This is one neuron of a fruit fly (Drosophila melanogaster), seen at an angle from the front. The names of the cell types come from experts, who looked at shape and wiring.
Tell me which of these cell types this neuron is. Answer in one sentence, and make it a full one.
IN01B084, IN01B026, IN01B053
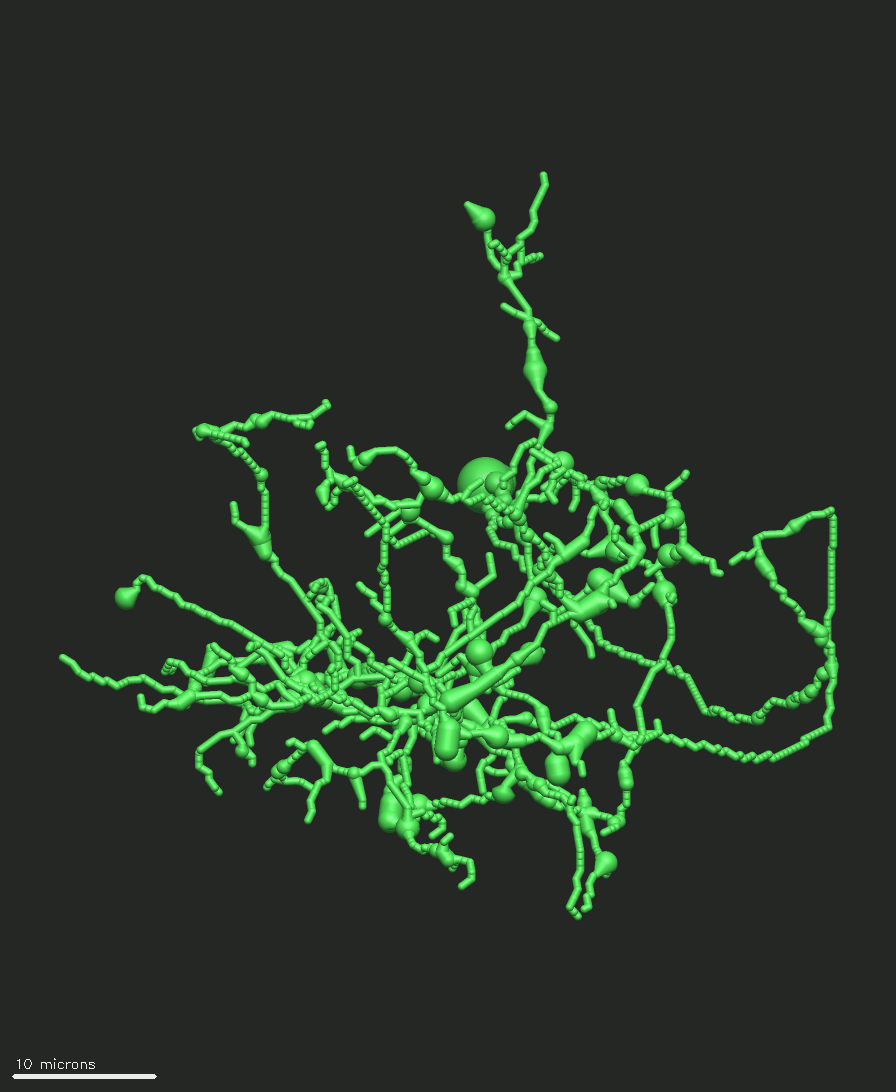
Typed by cell type, the neuron is IN01B053.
